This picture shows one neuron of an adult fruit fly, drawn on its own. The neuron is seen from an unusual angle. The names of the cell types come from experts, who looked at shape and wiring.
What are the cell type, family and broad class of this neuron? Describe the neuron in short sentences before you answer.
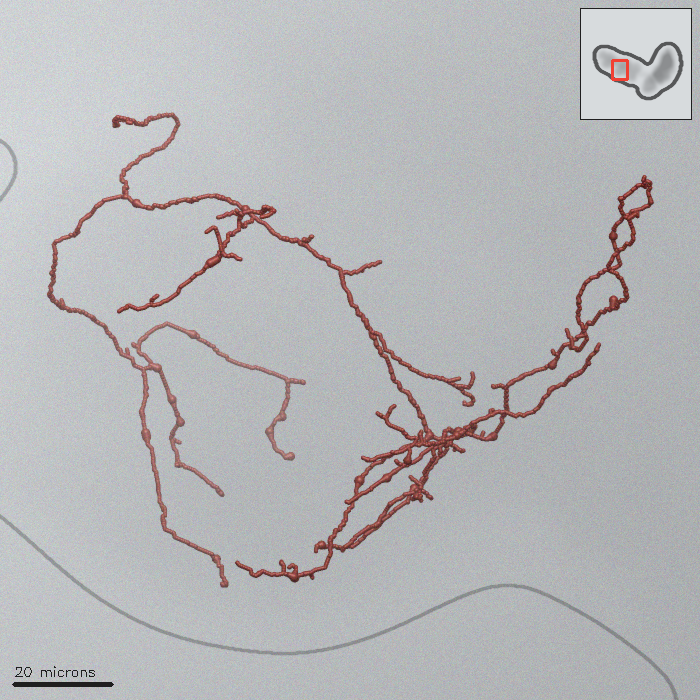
No cell body is drawn. By the scale bar it is about 120 microns wide in this view. The picture shows dozens of branch ends. Its cell type is IN03A096. The family is hemilineage 03A. It is a nerve-cord intrinsic neuron.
